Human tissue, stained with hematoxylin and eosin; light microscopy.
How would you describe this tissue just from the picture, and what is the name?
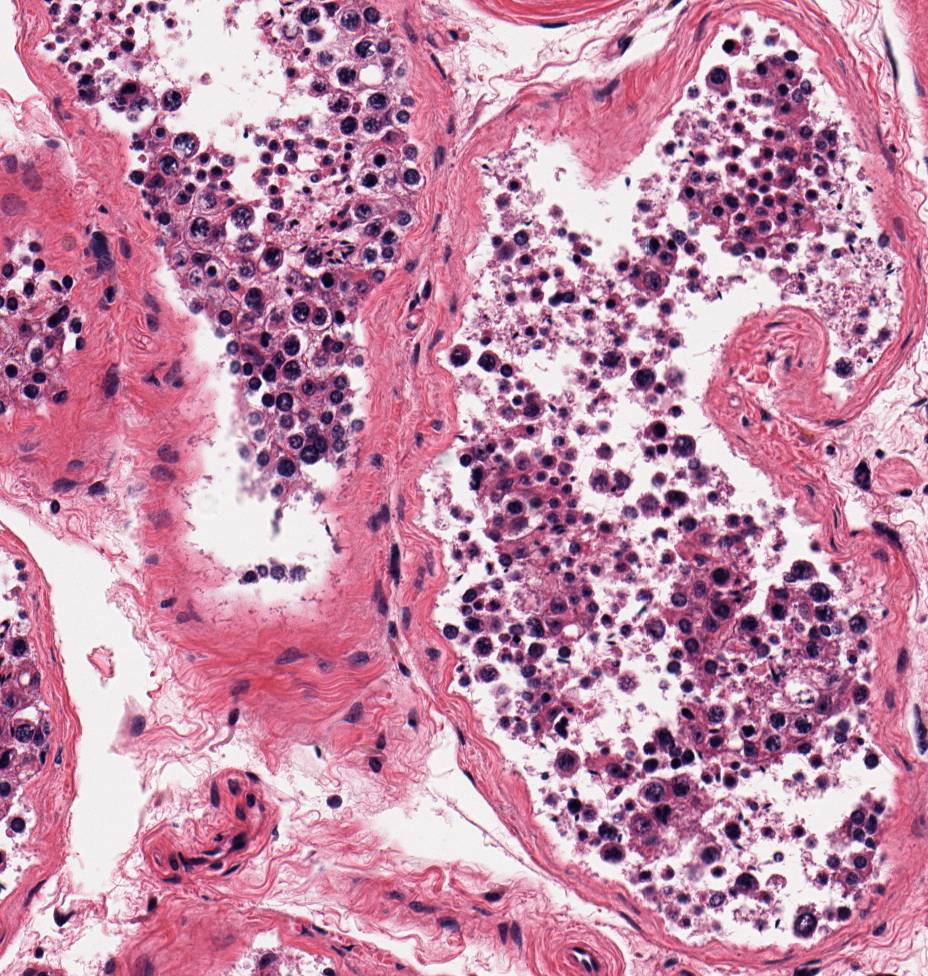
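Rounded tubular units packed with cells make up the field; the largest fills the right half. A thick, pink, layered band of collagen with flattened spindle nuclei bounds each tubule. Inside, the cells lie loose and scattered in the lumen, not in ordered layers along the wall. Most are round, with round dark purple nuclei, and many show coarsely clumped chromatin. This is testis.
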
